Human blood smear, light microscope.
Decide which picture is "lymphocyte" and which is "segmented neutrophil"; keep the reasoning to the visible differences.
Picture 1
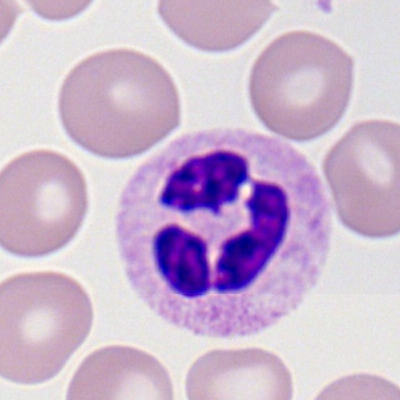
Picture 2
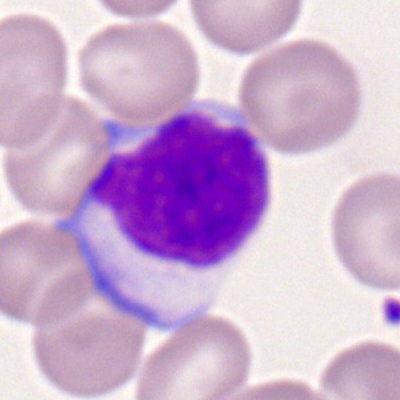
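That's a segmented neutrophil in picture 1, and a lymphocyte in picture 2. The neutrophil's nucleus is divided into several separate lobes with dark purple, coarsely clumped chromatin, inside a round, smooth outline. In the lymphocyte, the nucleus sits in the upper part of the cell, and its chromatin is dense and stains deep purple.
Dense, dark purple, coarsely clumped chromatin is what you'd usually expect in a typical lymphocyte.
Cytoplasm's different too: the neutrophil has plenty of it, pale pinkish-lilac, while the lymphocyte's forms a broad pale band on the lower left side of the nucleus, deeper blue along its outer edge than near the nucleus. You'll see fine, faint pinkish-violet granules scattered evenly through the neutrophil's cytoplasm, and none in the lymphocyte's.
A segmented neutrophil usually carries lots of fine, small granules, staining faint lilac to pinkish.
There are no vacuoles in the neutrophil either.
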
